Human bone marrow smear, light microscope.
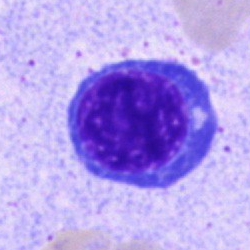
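Erythroblast here, its nucleus sitting off-centre toward the left, which leaves a wider band of cytoplasm on the right. That cytoplasm is a deep blue, with a single small clear space just to the right of the nucleus. The chromatin is dark purple and clumped, with small paler spots scattered through it.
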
